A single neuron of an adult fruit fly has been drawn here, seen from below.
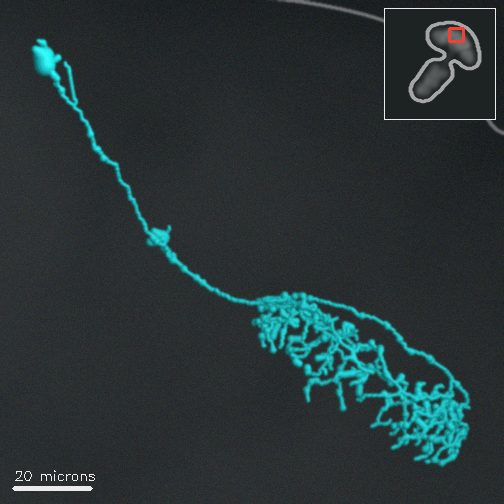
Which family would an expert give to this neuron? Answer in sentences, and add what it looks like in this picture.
Its family is hemilineage EBa1. This is a central-brain intrinsic neuron. The cell body is at the upper left of the picture. By the scale bar it is about 110 microns wide in this view. Dozens of branch ends can be seen.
